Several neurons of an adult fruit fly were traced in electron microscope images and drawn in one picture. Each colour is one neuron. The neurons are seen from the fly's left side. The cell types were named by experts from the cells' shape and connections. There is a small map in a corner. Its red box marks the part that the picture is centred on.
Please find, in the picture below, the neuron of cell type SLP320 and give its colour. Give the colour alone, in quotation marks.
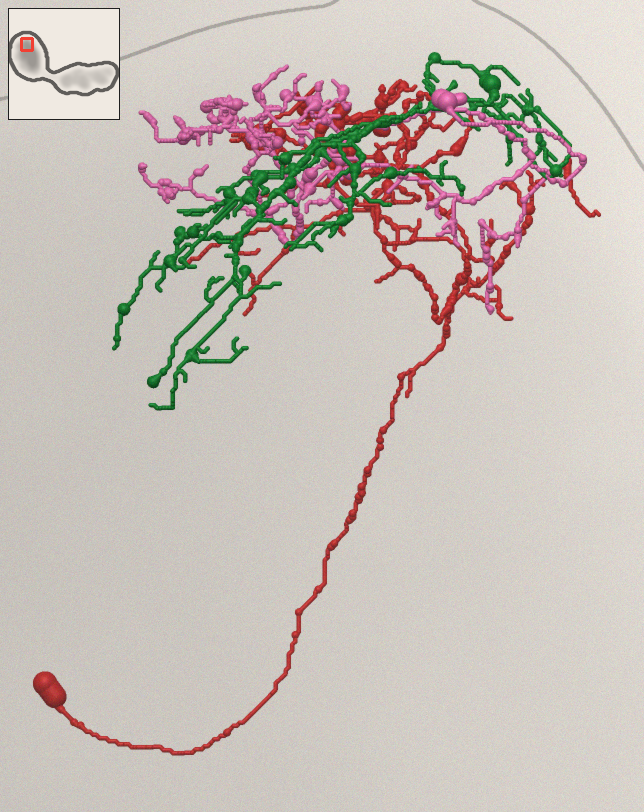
"pink"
